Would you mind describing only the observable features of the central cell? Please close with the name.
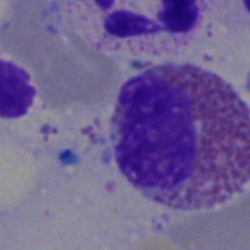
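Roughly round in outline, this cell has its nucleus toward the left side, with most of the cytoplasm to the right. Its chromatin stains a deep purple, and the cytoplasmic granules are pinkish-purple. This is an eosinophil.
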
